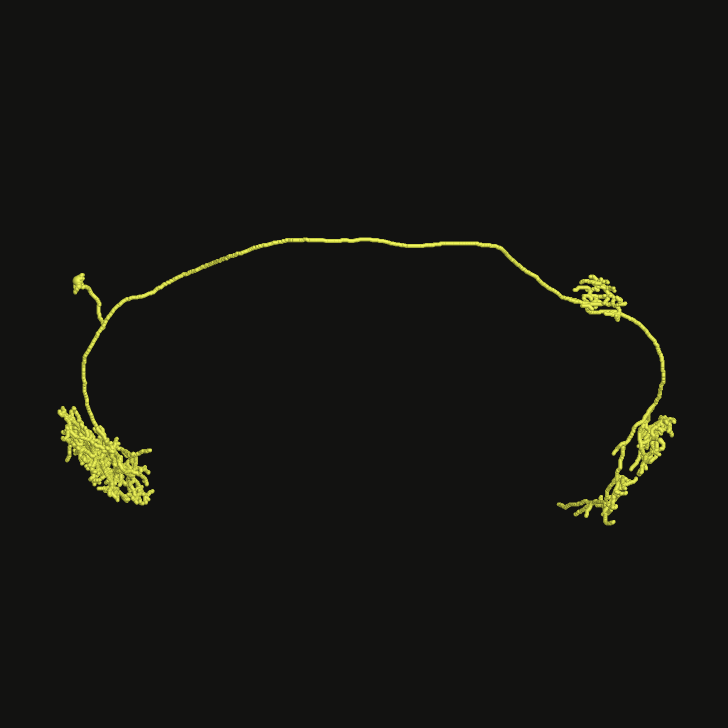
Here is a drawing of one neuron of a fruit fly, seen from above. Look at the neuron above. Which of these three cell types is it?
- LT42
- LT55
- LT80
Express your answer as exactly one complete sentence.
Within the cell type LT55 sits this neuron.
